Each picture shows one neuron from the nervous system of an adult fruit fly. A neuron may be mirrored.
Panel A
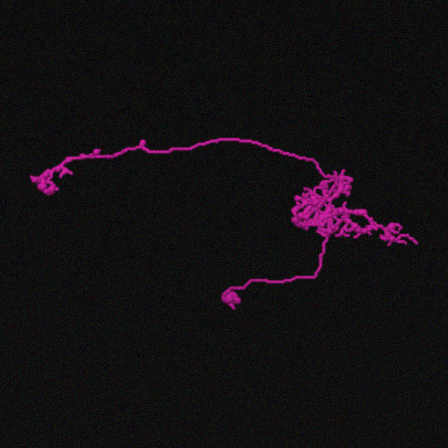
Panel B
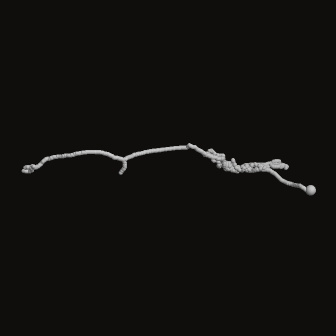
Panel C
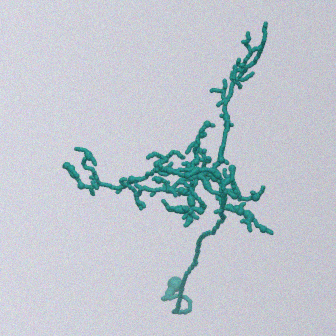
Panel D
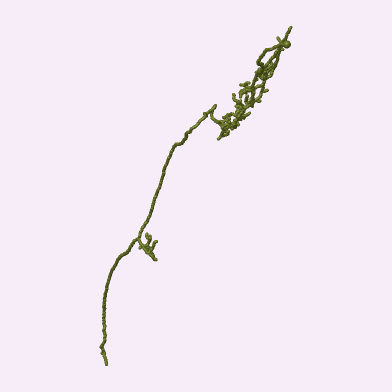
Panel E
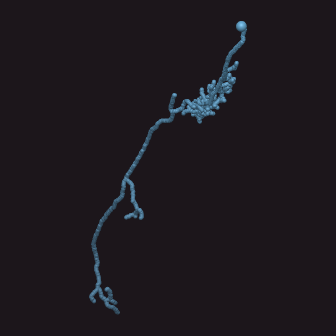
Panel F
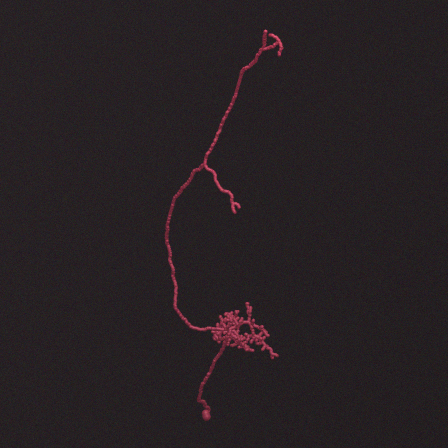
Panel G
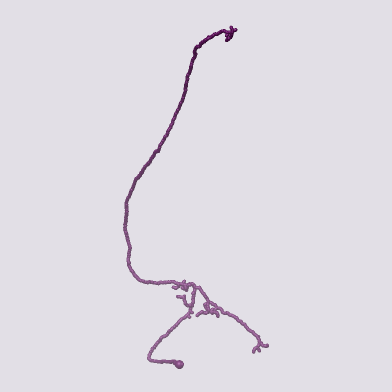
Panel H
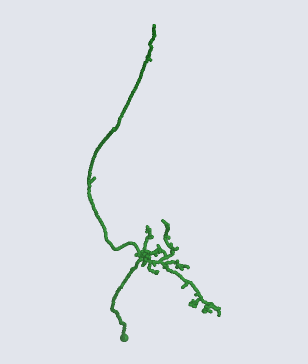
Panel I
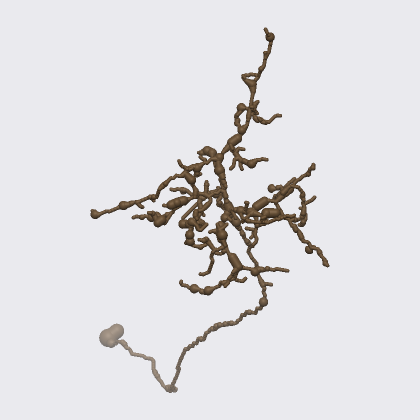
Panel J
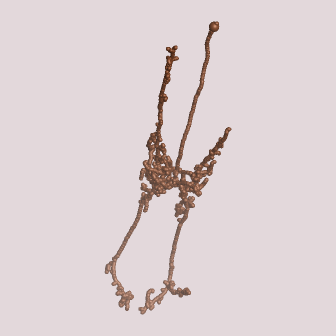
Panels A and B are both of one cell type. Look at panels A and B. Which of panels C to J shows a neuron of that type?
Panel D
